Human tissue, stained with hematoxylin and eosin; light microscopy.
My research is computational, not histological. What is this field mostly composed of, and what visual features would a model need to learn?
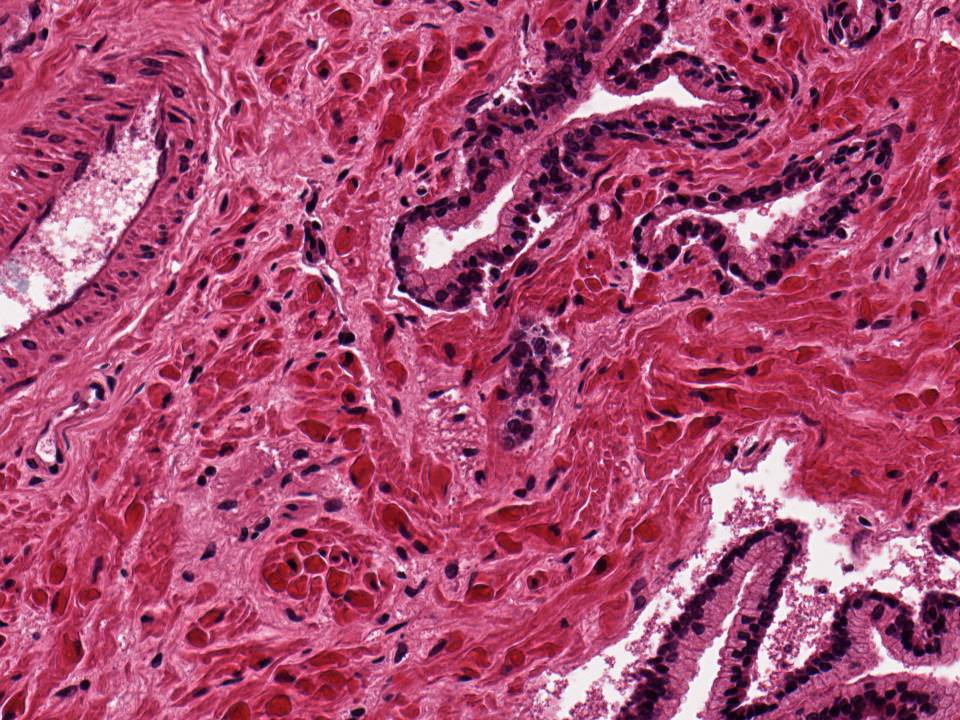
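Most of this field is fibromuscular stroma, dense and pink, with only a few glands scattered through it.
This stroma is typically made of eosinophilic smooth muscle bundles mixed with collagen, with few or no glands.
Now look at the glands themselves: columnar cells with darkly stained nuclei line them. At upper right their outlines are wavy and infolded rather than smoothly round, and the large gland at upper left holds pale, wispy material in its lumen.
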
